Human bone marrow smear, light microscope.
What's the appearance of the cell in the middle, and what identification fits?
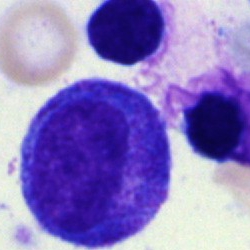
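Looking first at the nucleus, I see it sits toward the left, which leaves a wider band of cytoplasm on the right. In that right-hand cytoplasm there are fine purple granules. Right against the nucleus's right edge, the cytoplasm turns paler. I find no vacuoles anywhere in the cytoplasm. This one is a promyelocyte.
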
